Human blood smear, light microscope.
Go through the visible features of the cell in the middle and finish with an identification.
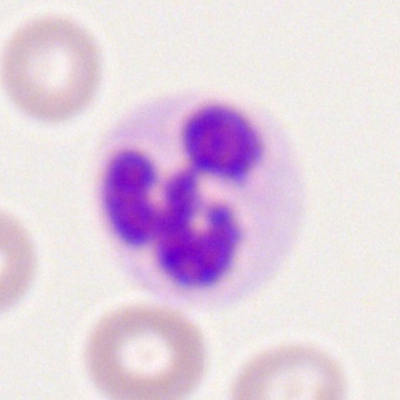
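The nucleus is divided into several separate lobes of dense, dark purple chromatin. No nucleoli are visible. Large orange-red granules are absent from the cytoplasm. The cell is a segmented neutrophil.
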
